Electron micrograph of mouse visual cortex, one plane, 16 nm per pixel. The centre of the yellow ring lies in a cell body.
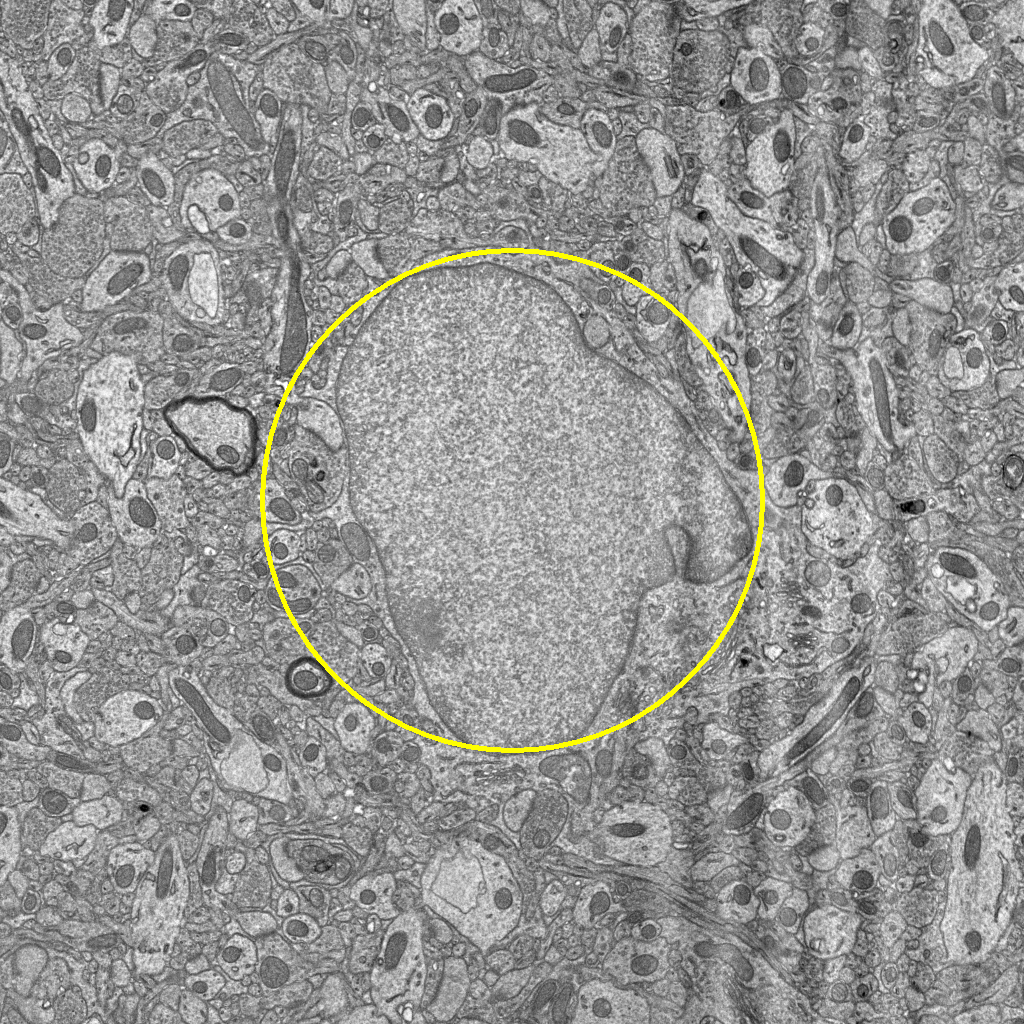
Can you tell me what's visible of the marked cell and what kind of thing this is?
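The nucleus is a large oval running roughly top to bottom. Chromatin is fine and even, lacking a thick dark band at the envelope. The cytoplasm shows no dark dense bodies. Small neuropil profiles surround the cell; no other cell body touches it. This is an astrocyte.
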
